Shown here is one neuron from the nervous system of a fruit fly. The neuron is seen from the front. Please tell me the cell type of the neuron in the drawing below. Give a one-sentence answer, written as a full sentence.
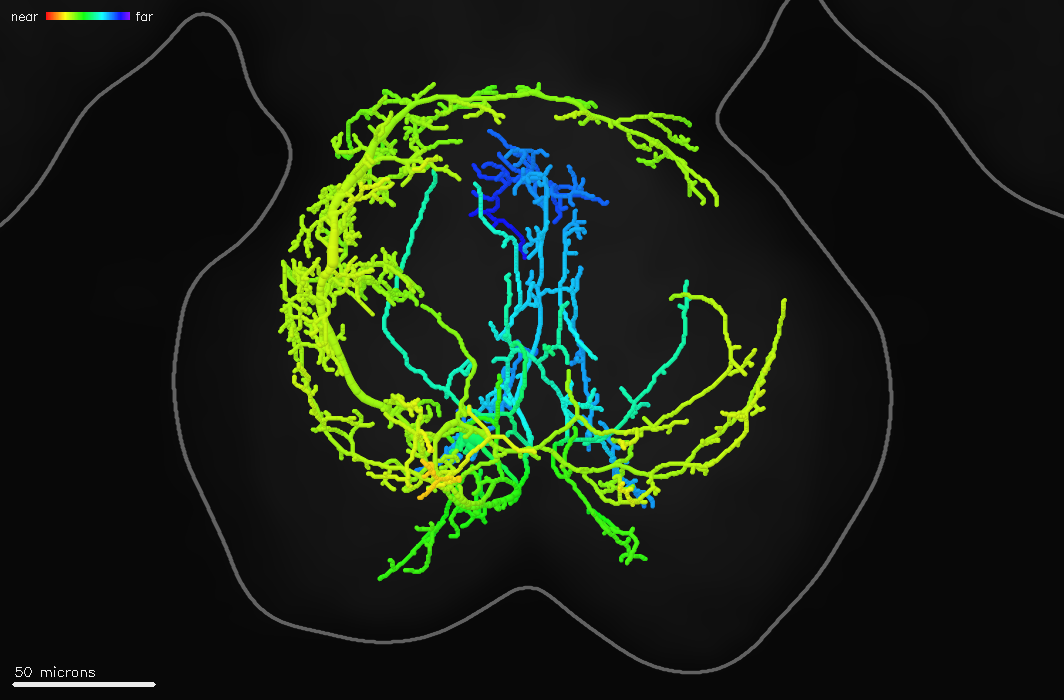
This neuron is given the cell type IN05B001.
